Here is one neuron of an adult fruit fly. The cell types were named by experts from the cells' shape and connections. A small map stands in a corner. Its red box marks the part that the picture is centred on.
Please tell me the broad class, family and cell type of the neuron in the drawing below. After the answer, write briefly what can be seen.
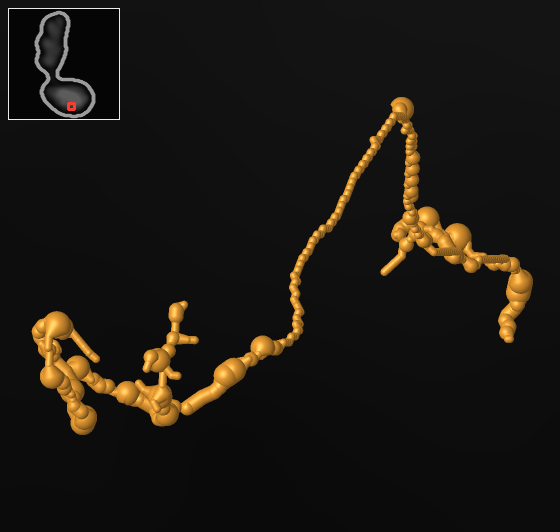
Its broad class is sensory neuron entering the brain. Its family is called class olfactory. It is of cell type ORN_DL5. No cell body is drawn. There are a dozen or fewer branch ends.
